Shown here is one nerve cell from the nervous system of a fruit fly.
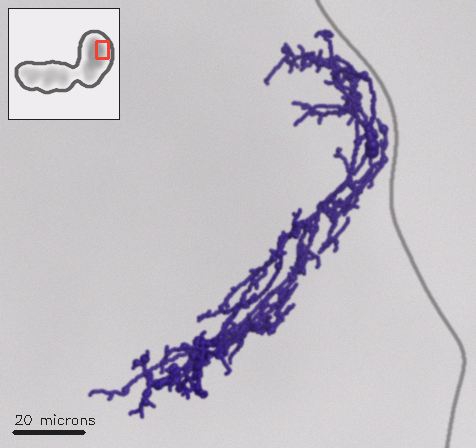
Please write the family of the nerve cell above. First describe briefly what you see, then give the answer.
From top to bottom in the picture it spans about 110 microns. The picture shows dozens of branch ends. Its broad class is central-brain intrinsic neuron. Its family is hemilineage AOTUv1_medial.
